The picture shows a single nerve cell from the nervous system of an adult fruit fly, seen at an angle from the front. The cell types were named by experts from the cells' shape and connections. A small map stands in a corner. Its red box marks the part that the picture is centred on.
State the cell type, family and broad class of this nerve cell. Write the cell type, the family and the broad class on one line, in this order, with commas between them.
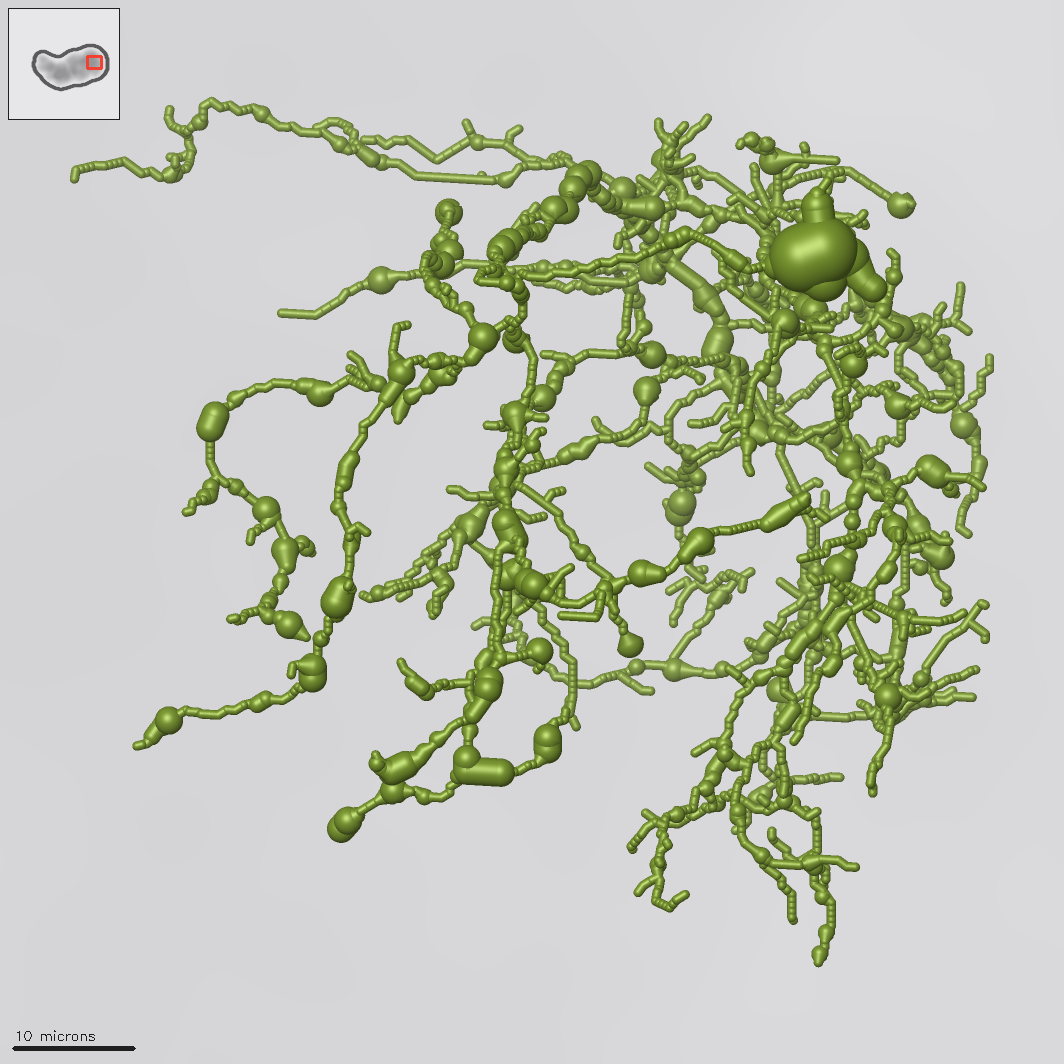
CB0930, hemilineage VLPl&d1_dorsal, central-brain intrinsic neuron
